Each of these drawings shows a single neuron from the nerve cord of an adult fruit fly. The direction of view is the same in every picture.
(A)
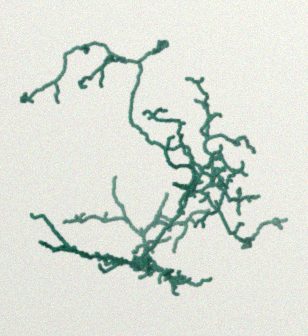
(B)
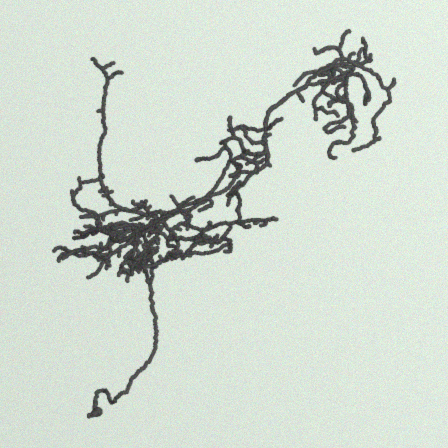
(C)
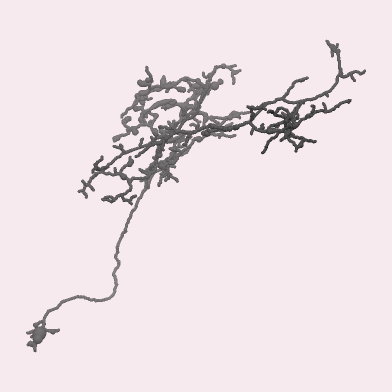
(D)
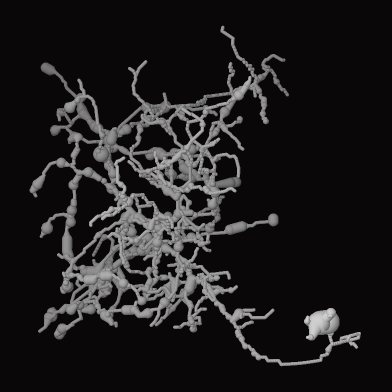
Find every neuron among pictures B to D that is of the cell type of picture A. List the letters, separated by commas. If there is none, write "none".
none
